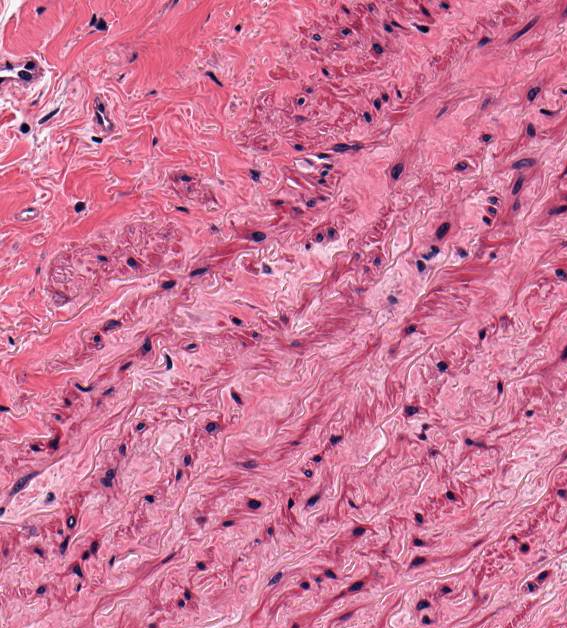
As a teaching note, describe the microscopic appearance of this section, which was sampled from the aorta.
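Collagen bundles and the cells between them mostly run diagonally, from lower left to upper right. Spindle cells are scattered singly and fairly evenly across the field, not crowded into sheets. Their nuclei are small, dark and elongated, with several of them wavy or slightly bent. Each spindle cell has scant cytoplasm that is hard to distinguish from the surrounding collagen.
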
